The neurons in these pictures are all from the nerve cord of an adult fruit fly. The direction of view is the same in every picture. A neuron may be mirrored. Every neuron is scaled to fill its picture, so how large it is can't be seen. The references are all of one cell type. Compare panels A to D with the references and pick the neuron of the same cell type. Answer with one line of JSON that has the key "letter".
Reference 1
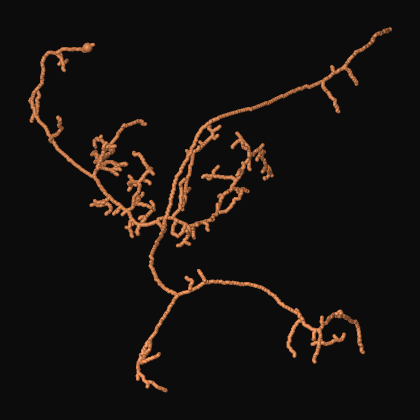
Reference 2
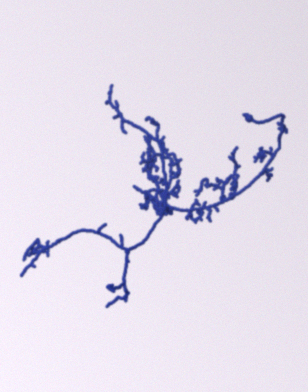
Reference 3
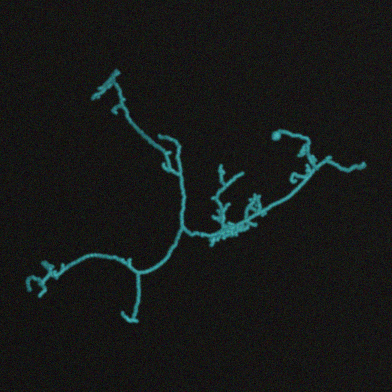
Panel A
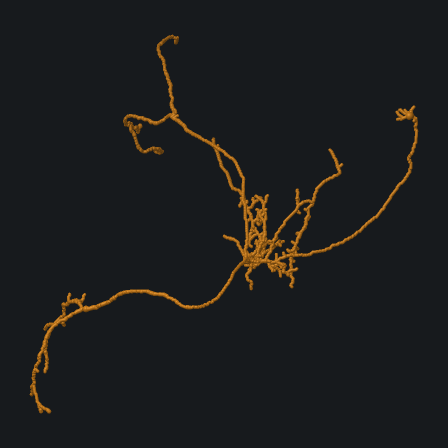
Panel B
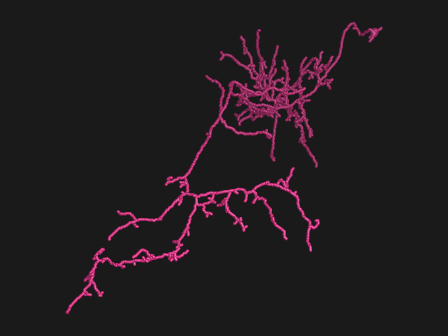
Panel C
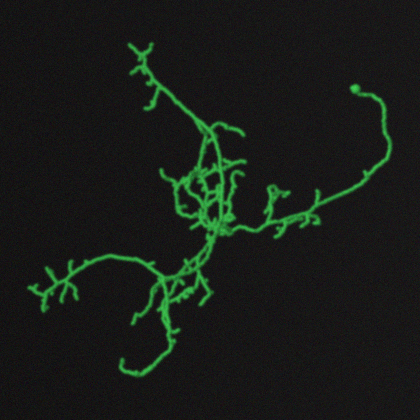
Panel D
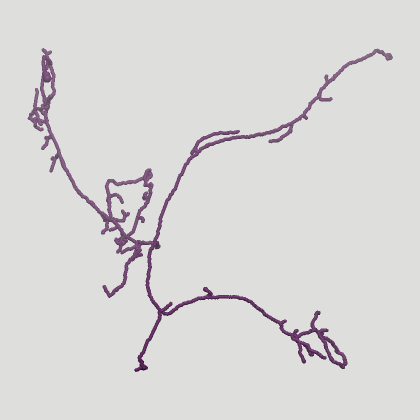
{"letter": "D"}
